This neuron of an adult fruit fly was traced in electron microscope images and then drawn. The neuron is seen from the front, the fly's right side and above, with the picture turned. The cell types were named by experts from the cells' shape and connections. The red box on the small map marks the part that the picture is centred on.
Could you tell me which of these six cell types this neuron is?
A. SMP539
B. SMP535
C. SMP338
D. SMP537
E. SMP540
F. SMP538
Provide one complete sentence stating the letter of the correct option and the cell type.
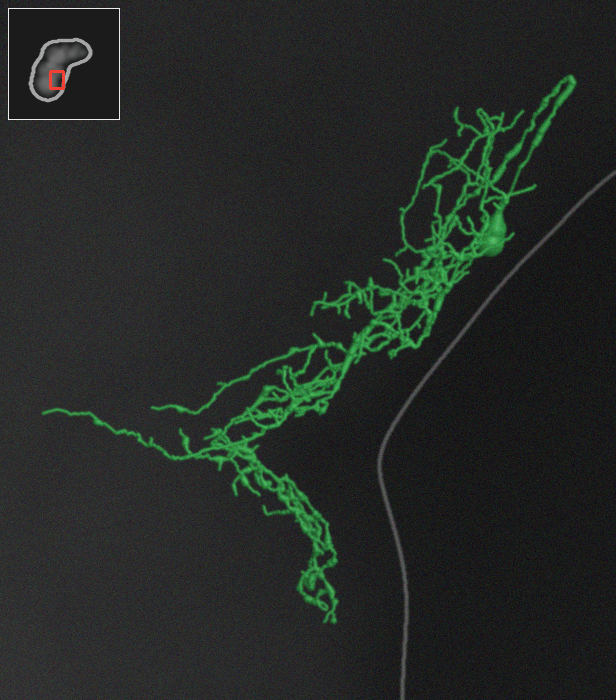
In cell type, the neuron corresponds to option F, SMP538.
